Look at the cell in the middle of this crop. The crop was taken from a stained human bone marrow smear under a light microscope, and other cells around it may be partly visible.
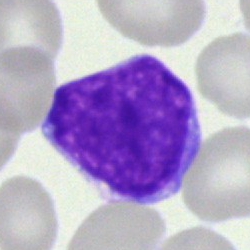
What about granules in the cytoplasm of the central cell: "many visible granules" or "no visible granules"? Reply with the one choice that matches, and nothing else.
No visible granules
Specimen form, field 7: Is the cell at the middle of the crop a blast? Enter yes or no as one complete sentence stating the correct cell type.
Yes, this central cell is a blast.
